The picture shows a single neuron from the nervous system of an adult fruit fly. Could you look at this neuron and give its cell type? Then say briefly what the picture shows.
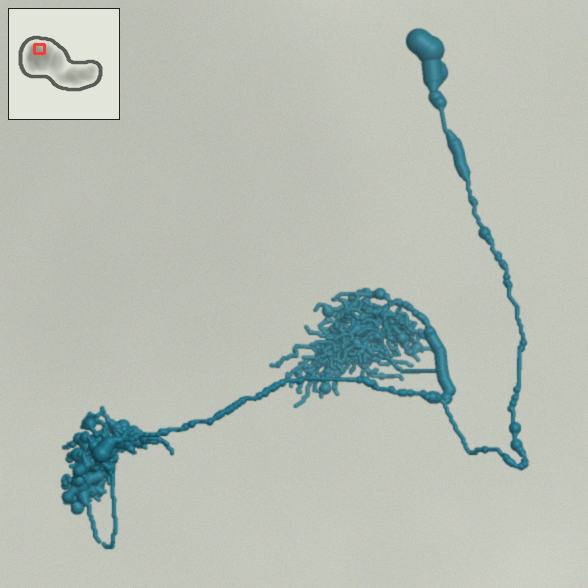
The cell type is hDeltaE. It is a central-brain intrinsic neuron. Its cell body lies at the upper right of the picture. Dozens of branch ends can be seen.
